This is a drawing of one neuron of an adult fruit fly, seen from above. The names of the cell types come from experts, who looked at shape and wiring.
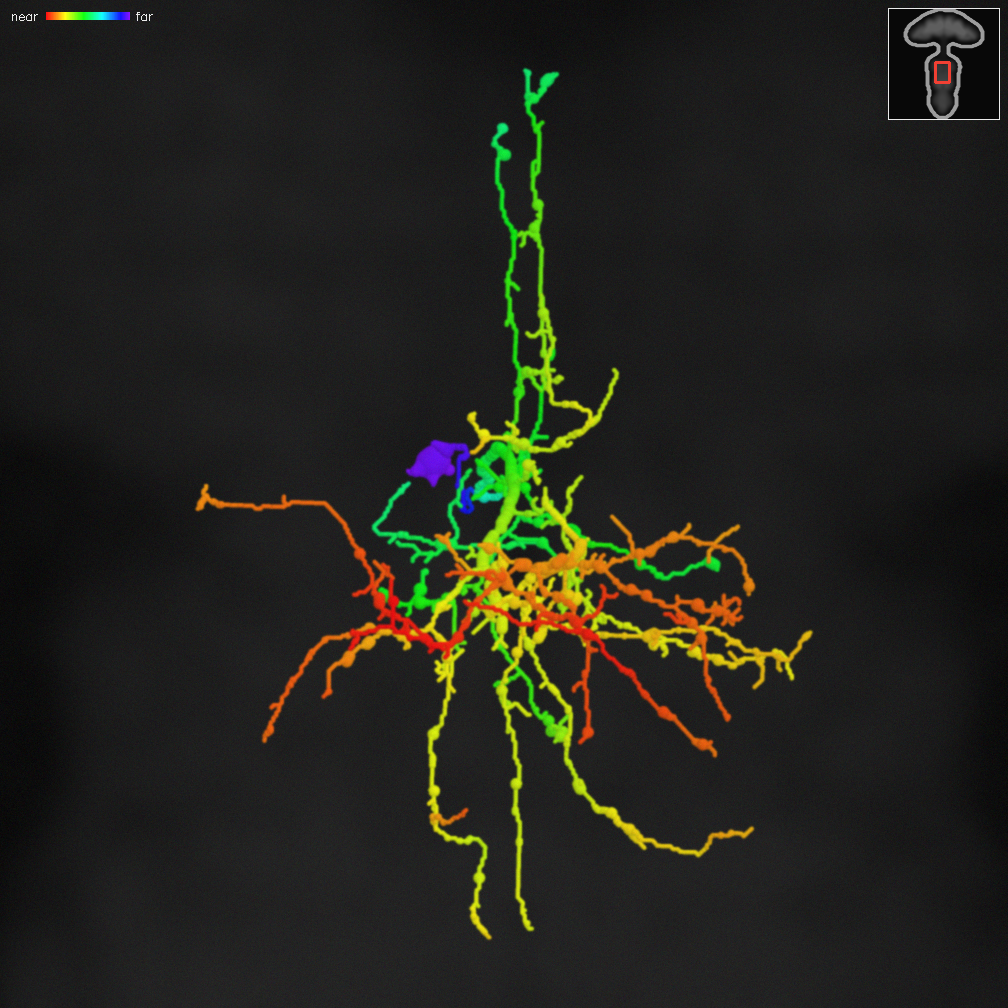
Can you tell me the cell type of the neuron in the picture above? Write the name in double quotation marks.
"IN00A032"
